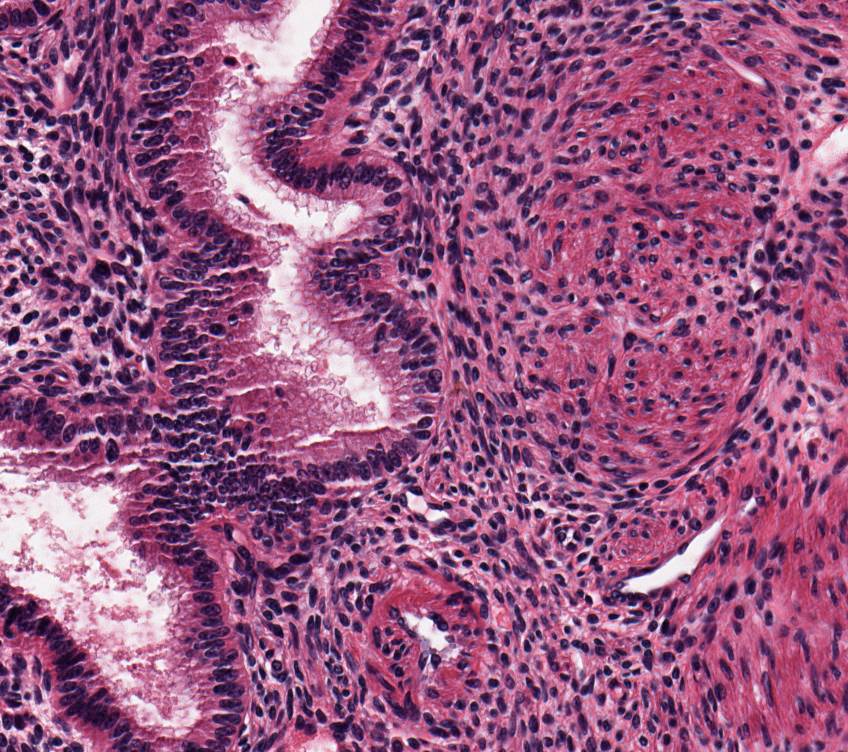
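Uterus other than the cervix, haematoxylin and eosin. The glands are lined by tall columnar epithelium whose crowded, elongated, dark nuclei look pseudostratified. Above those nuclei, notice a band of pale pink apical cytoplasm facing the lumen. Around and between the glands, the stroma is densely cellular: oval to spindle nuclei lie closely packed with scant cytoplasm. You will find no fat cells anywhere in the field.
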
